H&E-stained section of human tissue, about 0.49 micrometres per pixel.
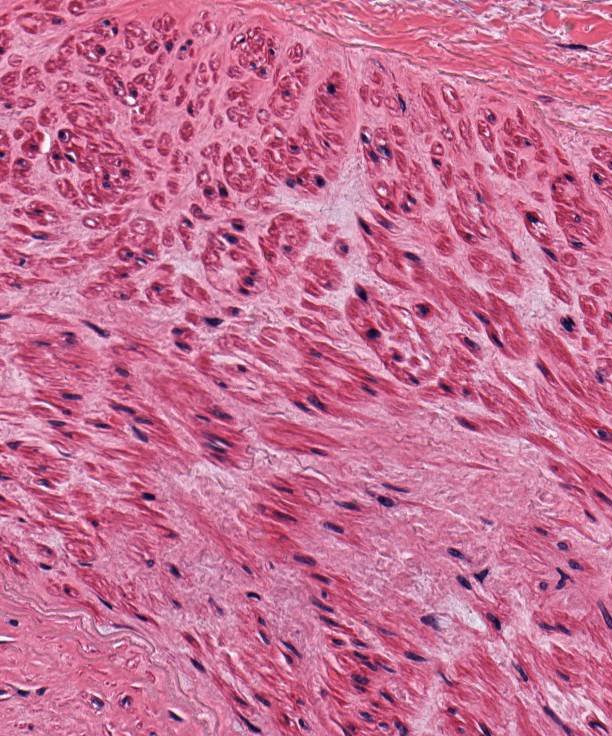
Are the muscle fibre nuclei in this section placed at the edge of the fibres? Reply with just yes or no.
No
